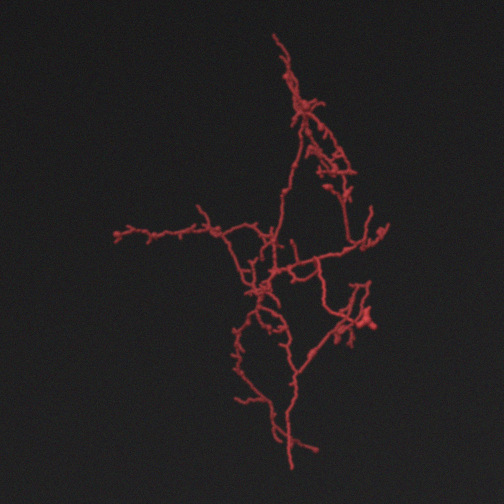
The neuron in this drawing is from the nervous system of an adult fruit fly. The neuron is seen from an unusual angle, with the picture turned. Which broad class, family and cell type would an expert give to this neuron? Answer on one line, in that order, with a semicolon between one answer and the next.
nerve-cord intrinsic neuron; hemilineage 21A; IN21A097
